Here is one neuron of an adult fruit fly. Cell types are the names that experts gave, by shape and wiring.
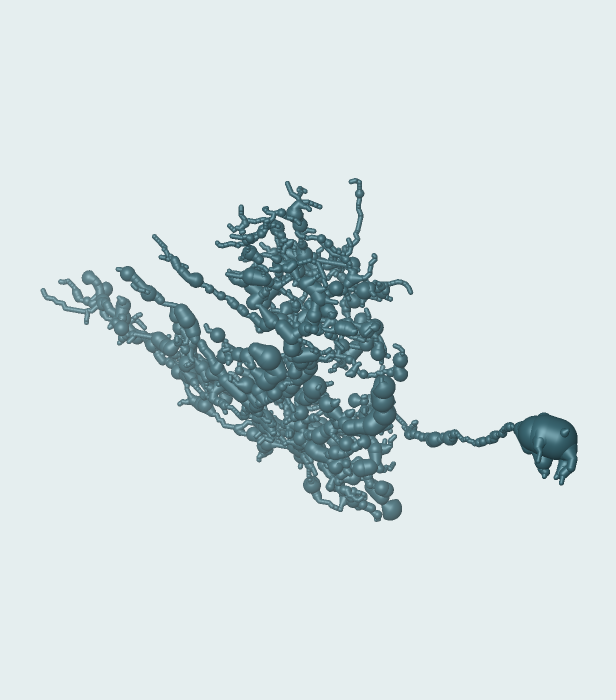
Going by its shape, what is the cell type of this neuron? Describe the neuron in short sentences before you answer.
The picture shows dozens of branch ends. In this view it is wider than it is tall. Its broad class is central-brain intrinsic neuron. Its cell type is LAL112.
